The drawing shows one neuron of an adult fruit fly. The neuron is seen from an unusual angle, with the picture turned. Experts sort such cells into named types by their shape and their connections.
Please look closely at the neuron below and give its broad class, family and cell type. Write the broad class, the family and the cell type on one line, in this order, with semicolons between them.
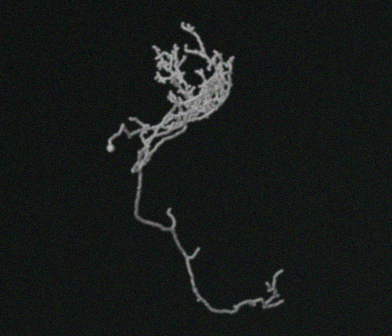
central-brain intrinsic neuron; hemilineage LHl2_ventral; CB3629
